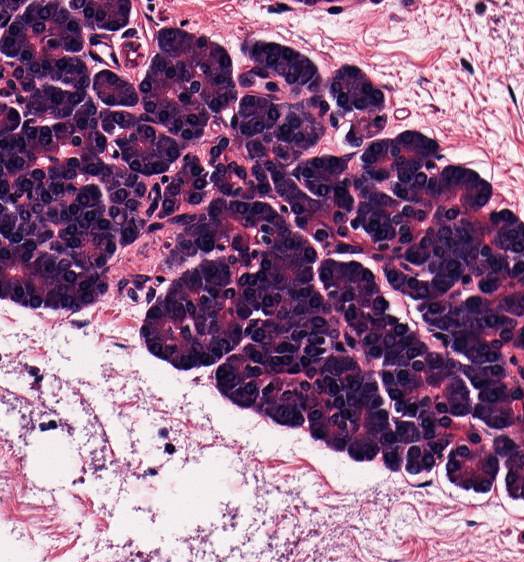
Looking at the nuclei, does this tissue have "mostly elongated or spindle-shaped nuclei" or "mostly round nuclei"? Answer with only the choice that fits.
Mostly round nuclei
